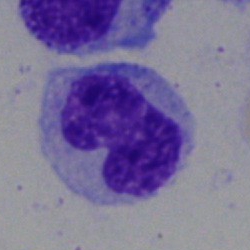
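Band neutrophil with a smooth outline, roughly round to oval. Its nucleus is kidney-shaped, notched on the lower left side. The chromatin is dark purple and clumped, with scattered paler patches. A moderate rim of pale grey-blue cytoplasm encircles the nucleus.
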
